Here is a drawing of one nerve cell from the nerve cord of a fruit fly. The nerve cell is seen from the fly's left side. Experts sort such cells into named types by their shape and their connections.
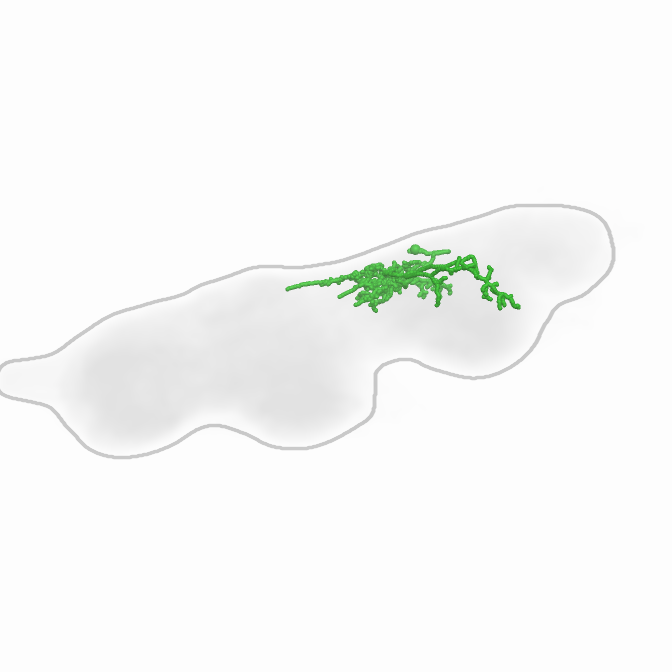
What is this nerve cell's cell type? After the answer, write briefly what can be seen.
Its cell type is IN18B028. It is a nerve-cord intrinsic neuron. As drawn here it is more than twice as wide as it is tall.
